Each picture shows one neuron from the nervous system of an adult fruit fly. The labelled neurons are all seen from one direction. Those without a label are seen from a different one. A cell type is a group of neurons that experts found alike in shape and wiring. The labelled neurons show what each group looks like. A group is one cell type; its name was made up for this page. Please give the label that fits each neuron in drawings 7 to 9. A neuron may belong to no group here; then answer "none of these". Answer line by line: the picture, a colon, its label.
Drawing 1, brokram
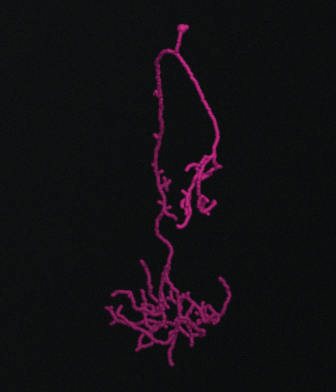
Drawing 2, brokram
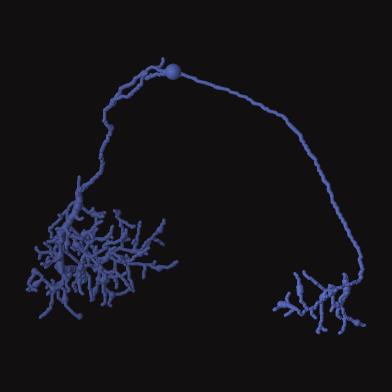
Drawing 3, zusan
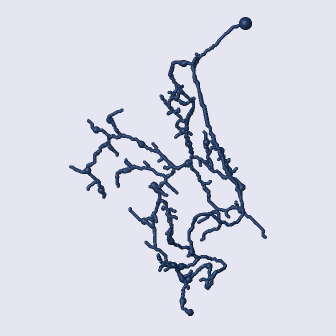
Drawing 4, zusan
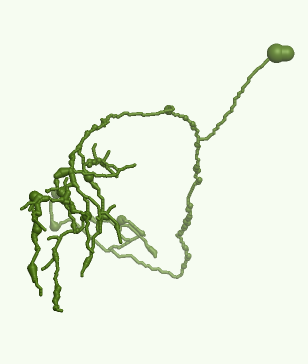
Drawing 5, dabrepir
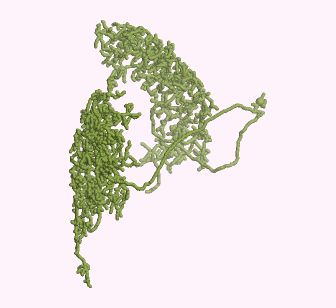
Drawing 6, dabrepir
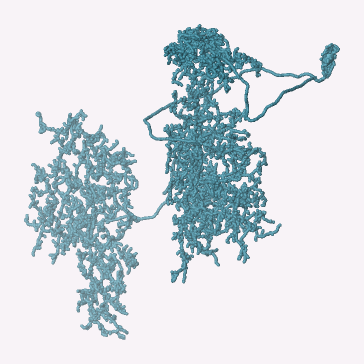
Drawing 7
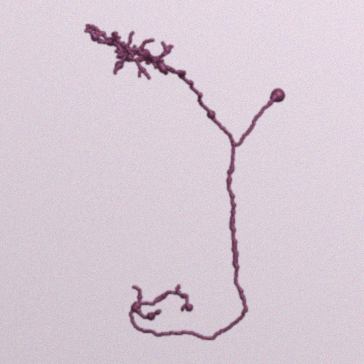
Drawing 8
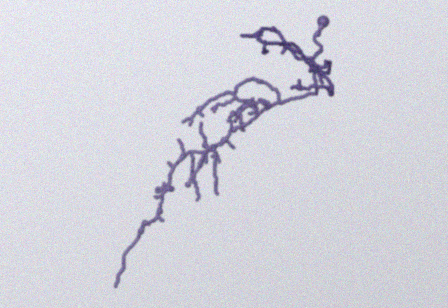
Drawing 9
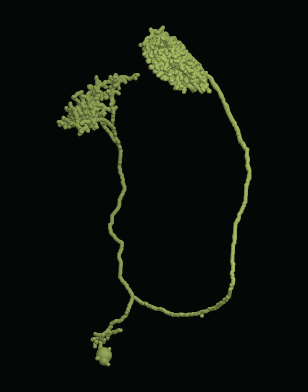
7: zusan
8: zusan
9: none of these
